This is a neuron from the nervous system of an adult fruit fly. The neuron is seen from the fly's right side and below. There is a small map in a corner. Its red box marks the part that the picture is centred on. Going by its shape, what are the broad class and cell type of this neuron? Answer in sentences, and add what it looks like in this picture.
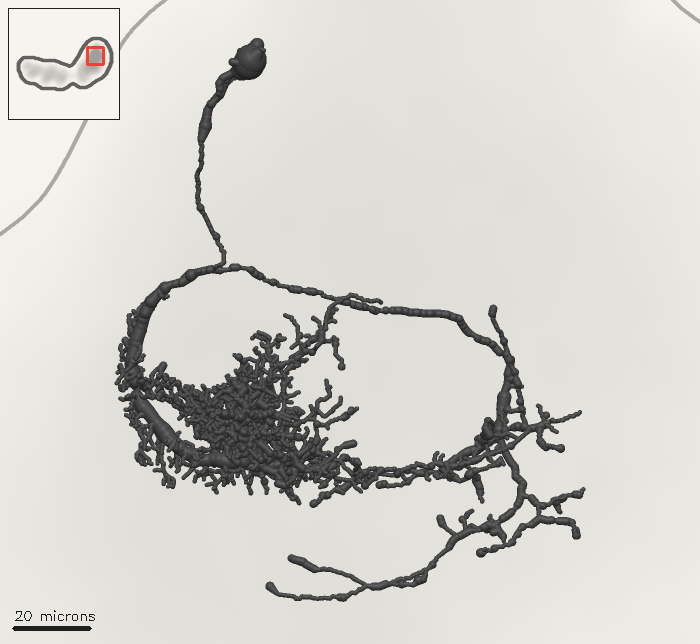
Its broad class is central-brain intrinsic neuron. The cell type is PLP249. From top to bottom in the picture it spans about 150 microns. As drawn here it is about as wide as it is tall.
